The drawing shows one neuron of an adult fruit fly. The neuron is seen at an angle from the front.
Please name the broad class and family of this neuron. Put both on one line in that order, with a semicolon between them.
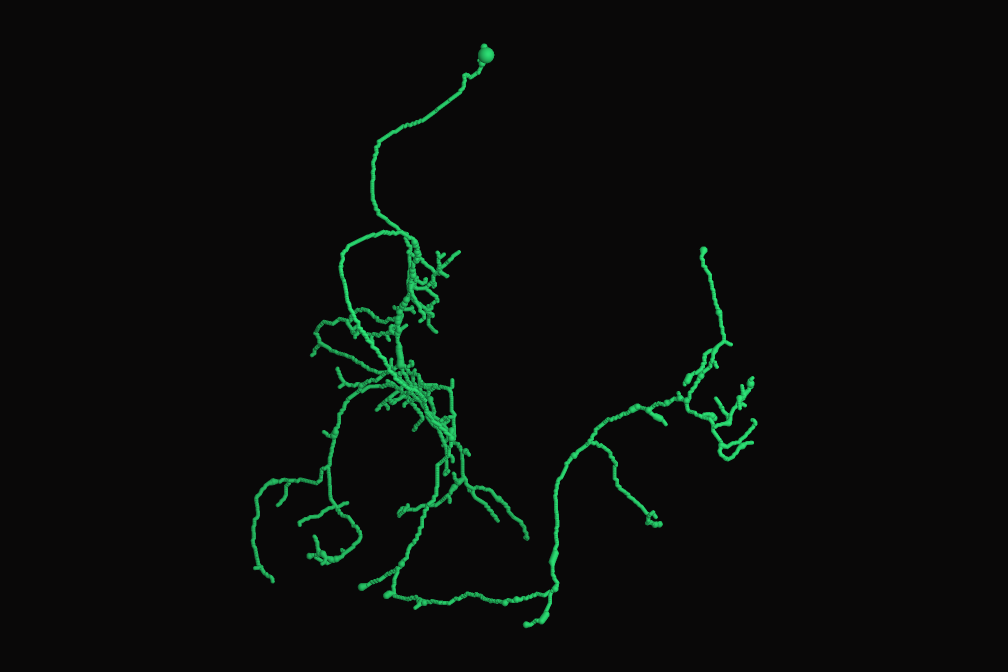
central-brain intrinsic neuron; hemilineage PSp2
